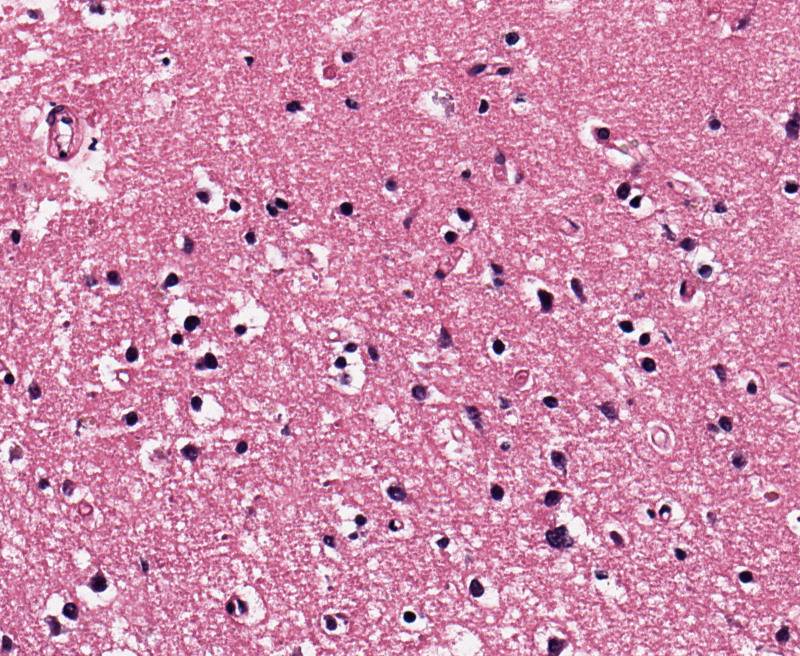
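Cerebral cortex, haematoxylin and eosin. Uniform pink, finely fibrillary matrix with cells scattered singly throughout. Nuclei mostly small, round, densely dark-staining. Most cells show little or no visible cytoplasm around the nucleus. Matrix speckled with many small clear vacuoles.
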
